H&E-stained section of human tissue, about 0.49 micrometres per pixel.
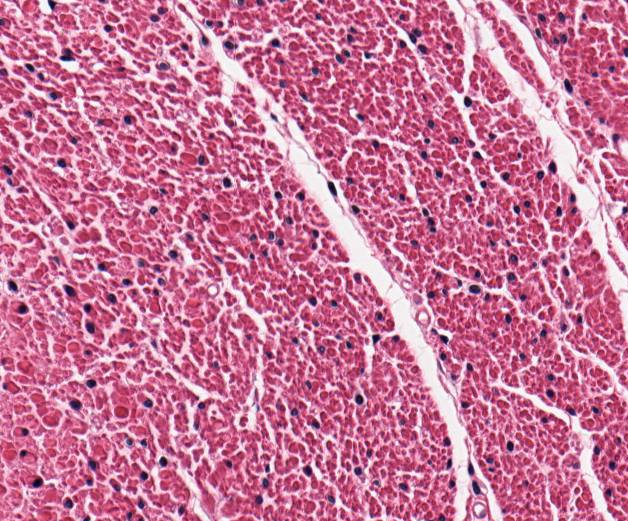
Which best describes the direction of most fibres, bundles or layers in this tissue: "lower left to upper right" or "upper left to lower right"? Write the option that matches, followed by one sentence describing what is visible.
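Upper left to lower right. The muscle cells are grouped into bundles separated by narrow pale clefts running diagonally from upper left to lower right.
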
